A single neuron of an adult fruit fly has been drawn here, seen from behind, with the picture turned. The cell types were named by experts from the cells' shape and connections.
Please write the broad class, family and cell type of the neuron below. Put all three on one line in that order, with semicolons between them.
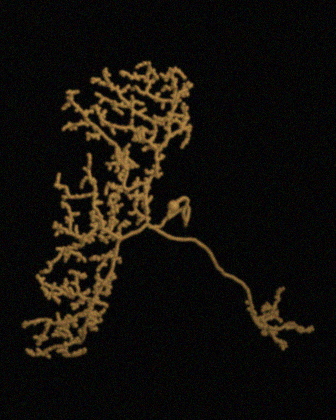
visual projection neuron; VST; VST2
